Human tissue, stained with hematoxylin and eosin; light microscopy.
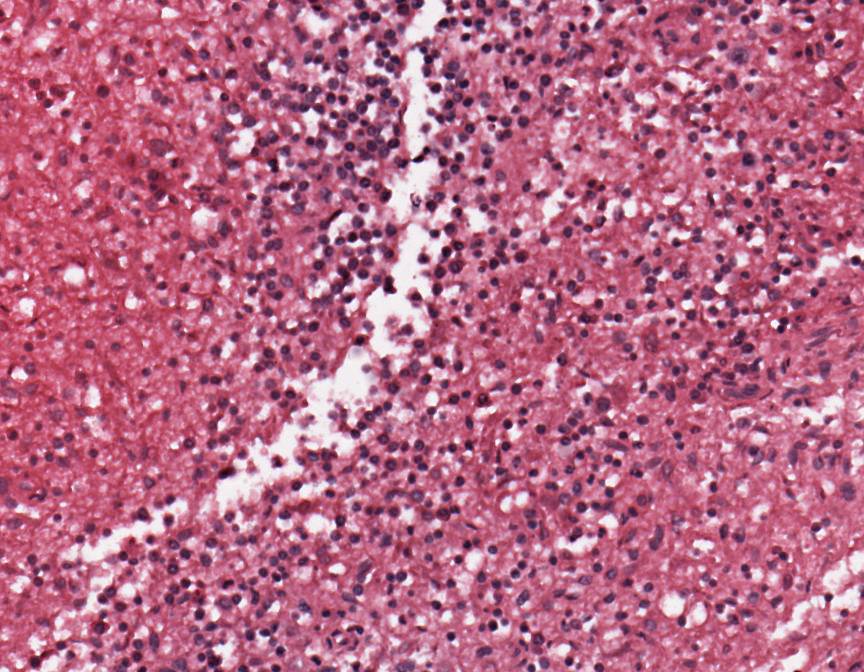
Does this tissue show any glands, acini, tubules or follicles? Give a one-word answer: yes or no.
No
